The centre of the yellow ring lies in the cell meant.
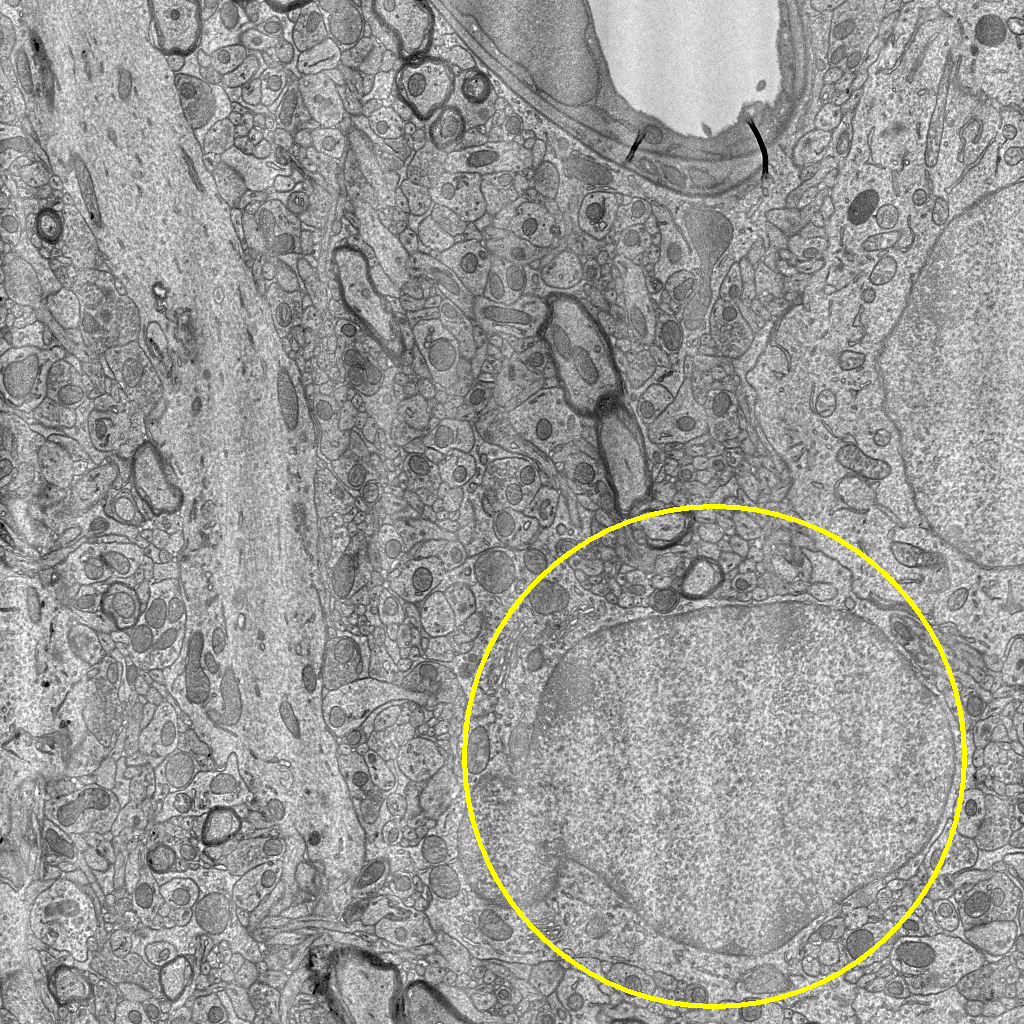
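Astrocyte in the yellow ring. The nucleus is a large oval, wider than tall, and I can see it whole inside the ring. Its outline looks smooth to me, with no deep infoldings. The chromatin seems finely granular and evenly spread, without thick dark clumps lining the envelope. And the cytoplasm is widest on the left side of the nucleus.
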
